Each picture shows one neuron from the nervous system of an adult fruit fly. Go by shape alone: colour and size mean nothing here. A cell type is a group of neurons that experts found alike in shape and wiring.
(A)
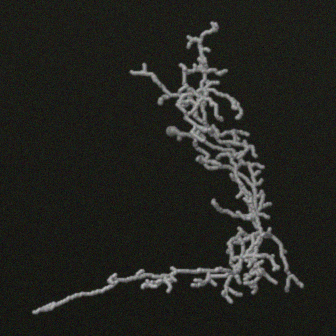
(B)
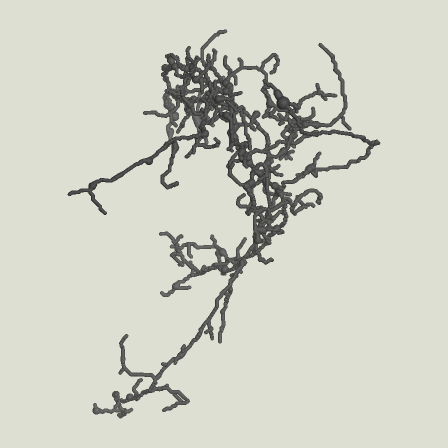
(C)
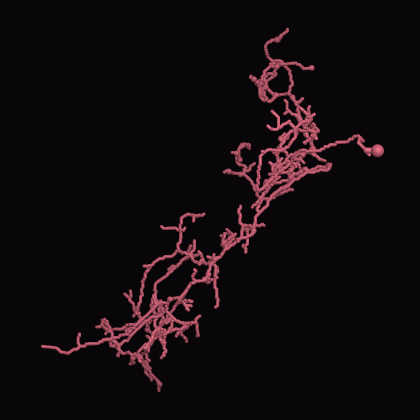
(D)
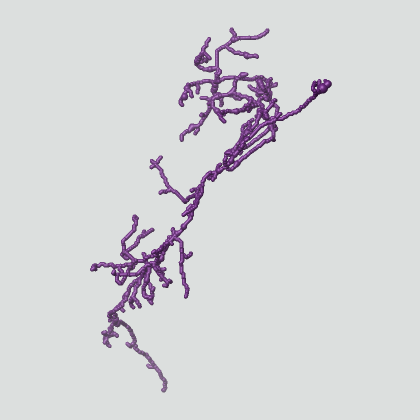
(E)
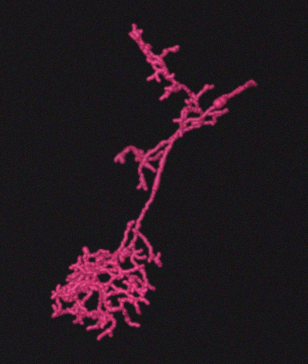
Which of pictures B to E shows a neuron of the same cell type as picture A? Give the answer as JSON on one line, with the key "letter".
{"letter": "D"}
